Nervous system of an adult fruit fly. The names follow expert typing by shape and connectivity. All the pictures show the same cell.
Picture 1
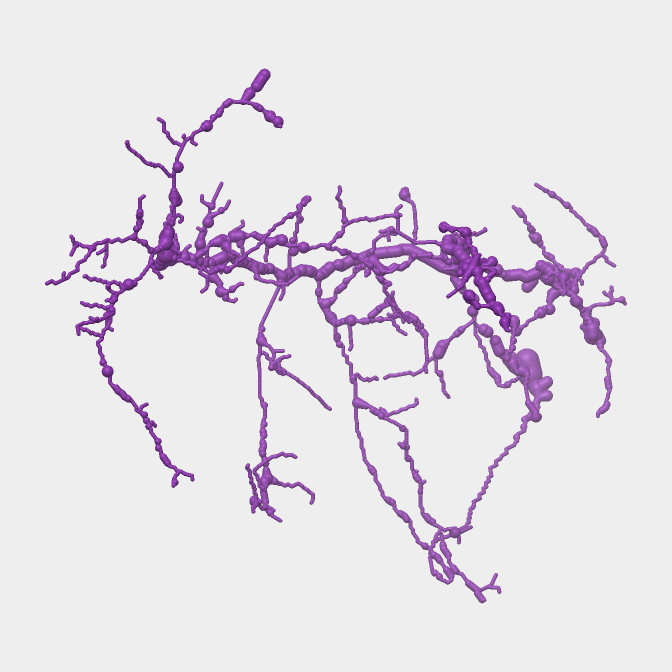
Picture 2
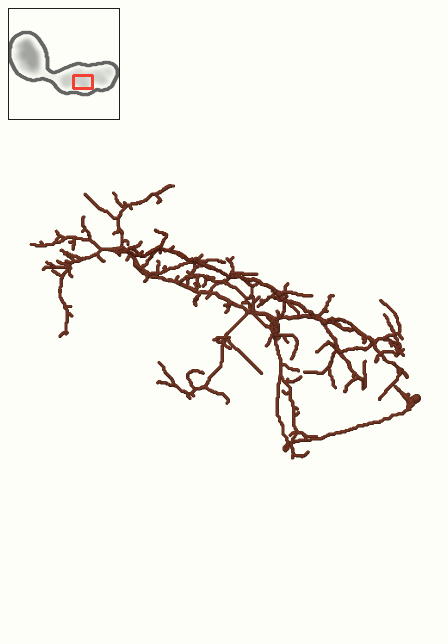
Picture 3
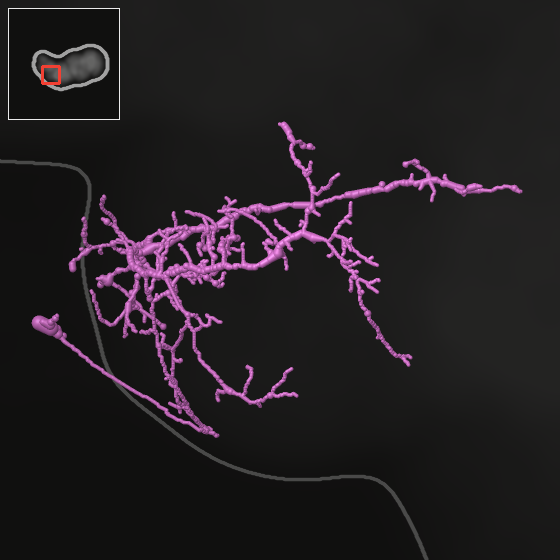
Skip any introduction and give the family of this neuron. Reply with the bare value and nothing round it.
hemilineage 13A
